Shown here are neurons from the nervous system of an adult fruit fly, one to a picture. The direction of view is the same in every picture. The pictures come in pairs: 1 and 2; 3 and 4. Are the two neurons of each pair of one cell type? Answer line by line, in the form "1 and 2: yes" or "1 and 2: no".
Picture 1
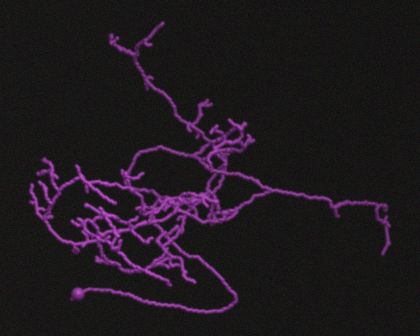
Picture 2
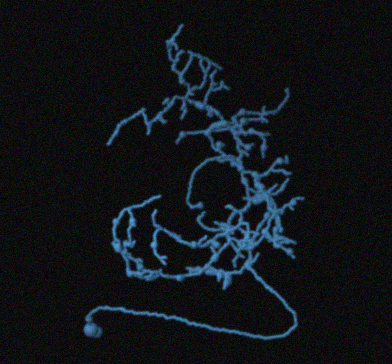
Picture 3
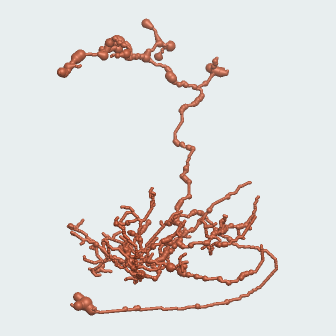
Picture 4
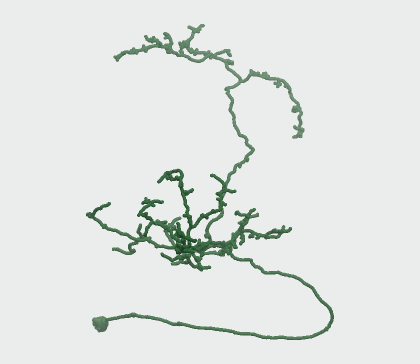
1 and 2: yes
3 and 4: yes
